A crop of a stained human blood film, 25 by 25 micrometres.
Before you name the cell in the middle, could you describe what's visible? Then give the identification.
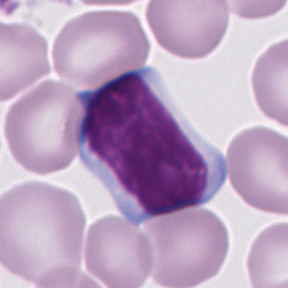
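Nucleus elongated, roughly rectangular, with blunt ends. Long axis runs upper left to lower right. No distinct nucleolus visible. Cytoplasm without visible granules. Cell: typical lymphocyte.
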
